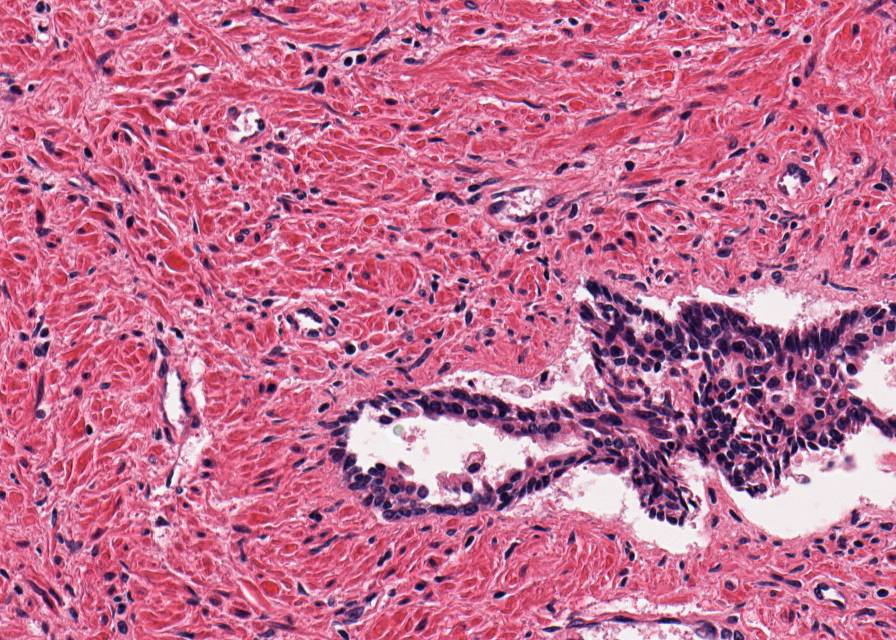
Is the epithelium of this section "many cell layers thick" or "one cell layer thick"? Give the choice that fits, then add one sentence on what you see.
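Many cell layers thick. The gland lining is crowded and piled up into several layers of cells, most heavily in its right part.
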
